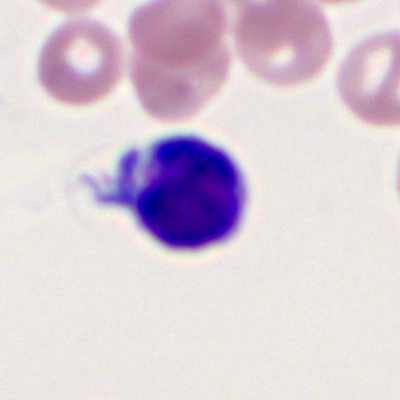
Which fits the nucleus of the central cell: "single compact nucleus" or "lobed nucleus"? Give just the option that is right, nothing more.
Single compact nucleus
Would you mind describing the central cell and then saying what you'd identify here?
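Thin, ragged cytoplasmic projections extend from left side of cell. Cytoplasm scant and pale, lying mainly left of nucleus. Chromatin dense, dark purple. No nucleoli seen. Cell is a lymphocyte.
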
